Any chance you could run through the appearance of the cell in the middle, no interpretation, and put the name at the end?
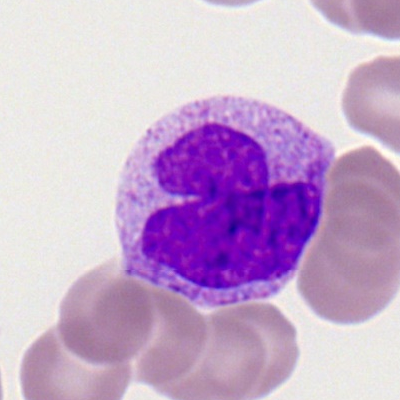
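A round, smooth outline bounds the cell. A cleft entering from the left side deeply notches the nucleus. Fine pinkish-purple granules lie scattered through the cytoplasm, where no vacuoles are seen. This is a monocyte.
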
